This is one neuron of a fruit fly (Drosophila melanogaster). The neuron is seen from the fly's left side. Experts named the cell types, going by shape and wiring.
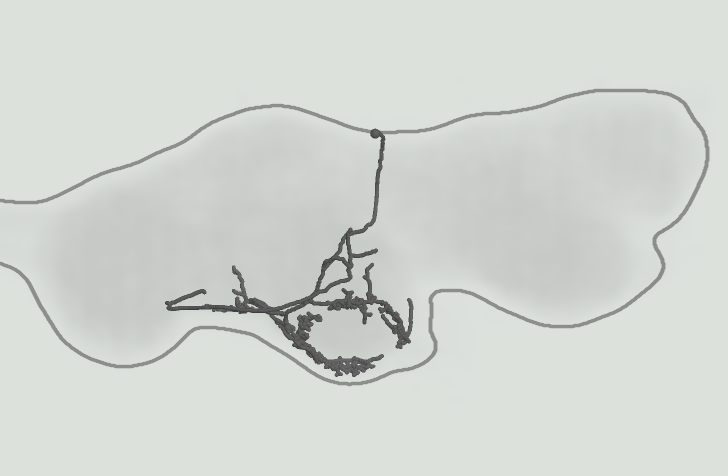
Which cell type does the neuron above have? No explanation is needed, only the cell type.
IN23B051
